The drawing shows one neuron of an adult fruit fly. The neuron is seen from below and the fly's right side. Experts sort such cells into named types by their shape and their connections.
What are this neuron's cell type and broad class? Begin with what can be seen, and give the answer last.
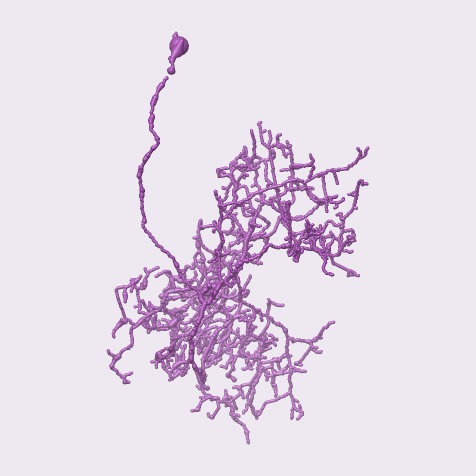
More than a hundred branch ends can be seen. As drawn here it is taller than it is wide. Its cell type is SMP203. It is a central-brain intrinsic neuron.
